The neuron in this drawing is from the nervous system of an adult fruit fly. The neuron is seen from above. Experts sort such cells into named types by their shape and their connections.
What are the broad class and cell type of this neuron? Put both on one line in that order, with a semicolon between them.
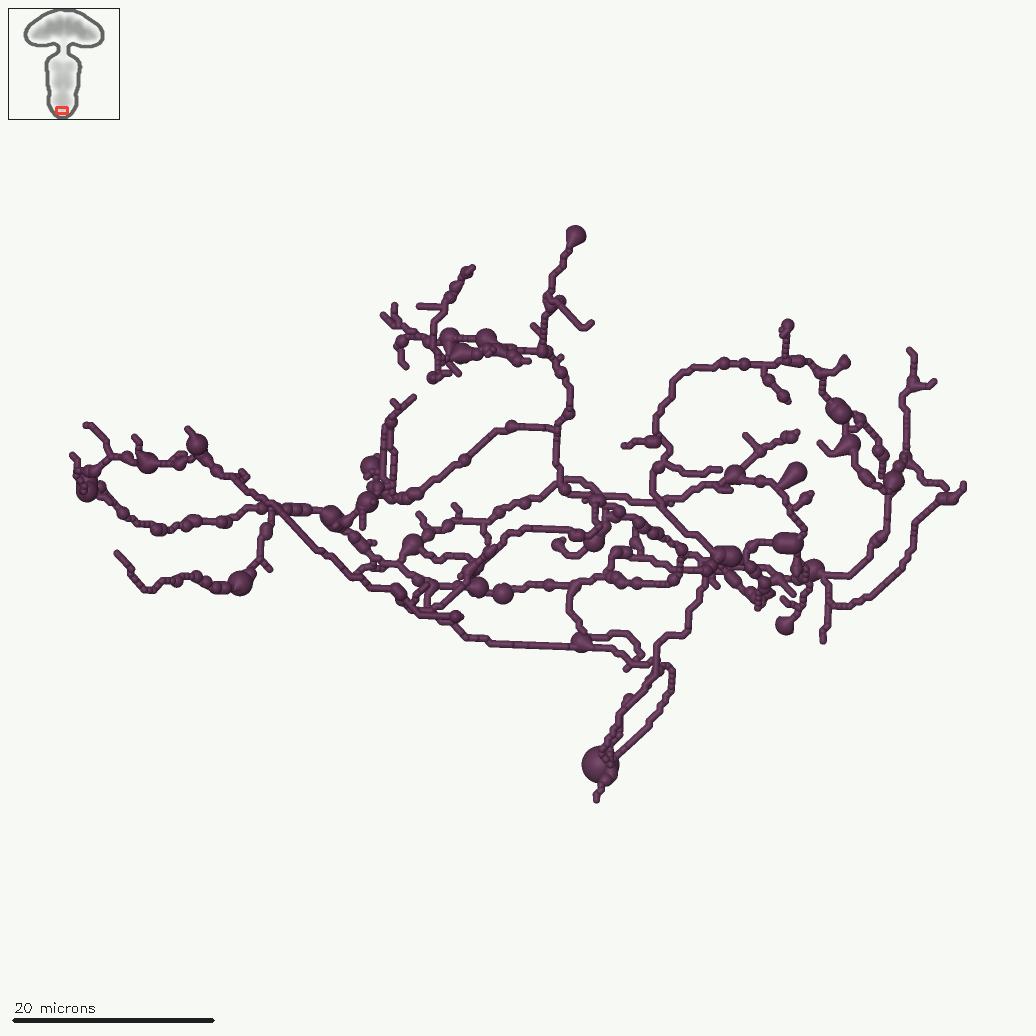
nerve-cord intrinsic neuron; INXXX456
